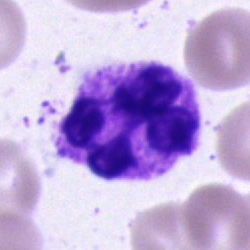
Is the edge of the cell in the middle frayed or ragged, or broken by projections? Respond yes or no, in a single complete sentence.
Yes, this cell's edge is broken by ragged or frayed parts, projections, blebs or tags.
